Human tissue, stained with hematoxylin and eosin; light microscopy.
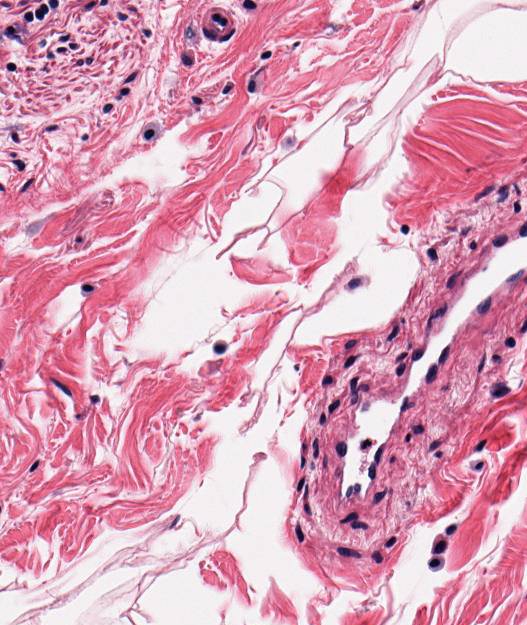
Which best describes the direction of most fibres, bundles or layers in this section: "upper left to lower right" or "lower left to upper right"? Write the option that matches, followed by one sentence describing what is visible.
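Lower left to upper right. Wide clear white spaces separate the collagen bundles, running roughly from the upper right toward the lower left.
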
